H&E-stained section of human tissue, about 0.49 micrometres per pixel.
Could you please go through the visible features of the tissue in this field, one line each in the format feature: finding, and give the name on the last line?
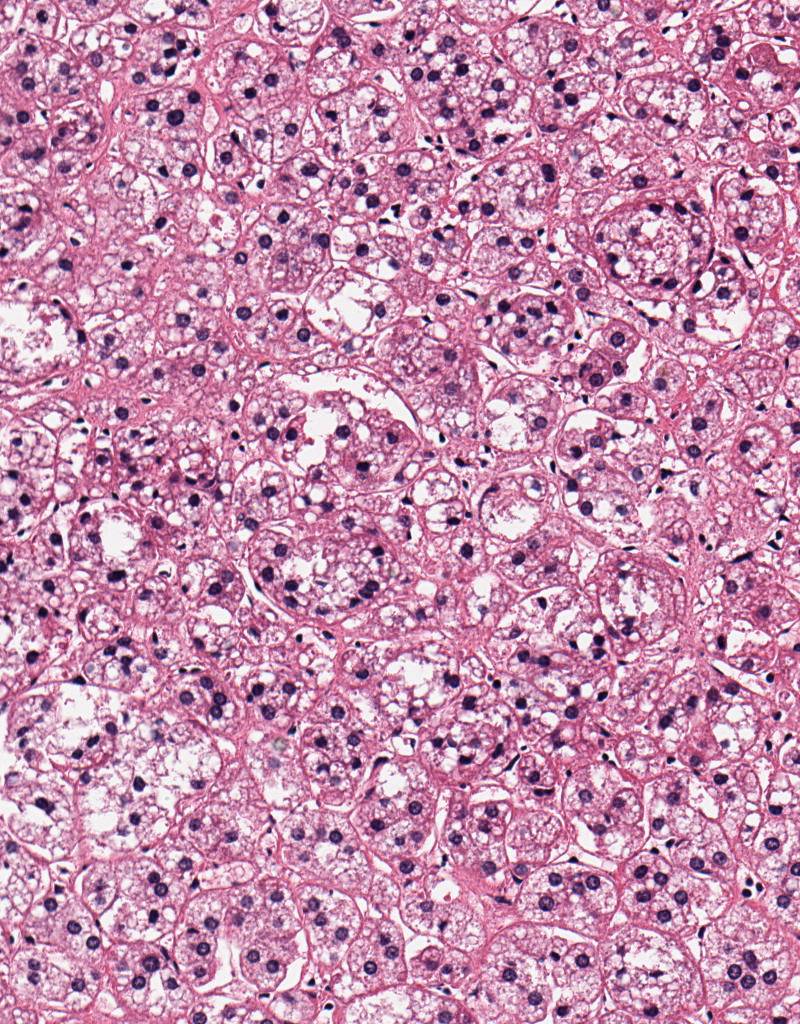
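Cytoplasm: in most cells pale, filled with many small clear vacuoles, foamy and bubbly
Nuclei: small, round, darkly stained, mostly one per cell, near the cell centre
Septa: delicate, pink, with scattered small flattened dark nuclei
Nests: solid, no true glandular lumens lined by cells
Name: adrenal gland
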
